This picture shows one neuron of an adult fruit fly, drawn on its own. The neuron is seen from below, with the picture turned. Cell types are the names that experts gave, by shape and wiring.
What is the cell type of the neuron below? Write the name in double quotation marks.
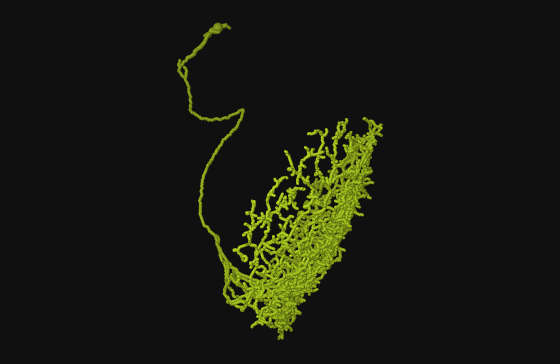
"Li11a"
